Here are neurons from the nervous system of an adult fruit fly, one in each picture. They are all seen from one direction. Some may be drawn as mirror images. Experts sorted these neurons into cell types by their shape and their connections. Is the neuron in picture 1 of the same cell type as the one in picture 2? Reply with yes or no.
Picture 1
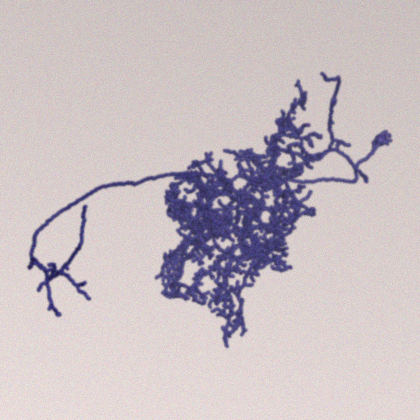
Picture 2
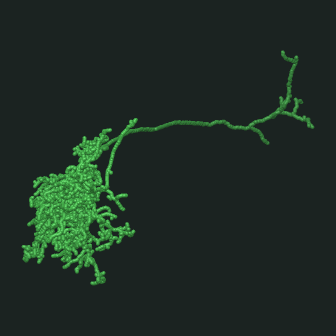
yes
